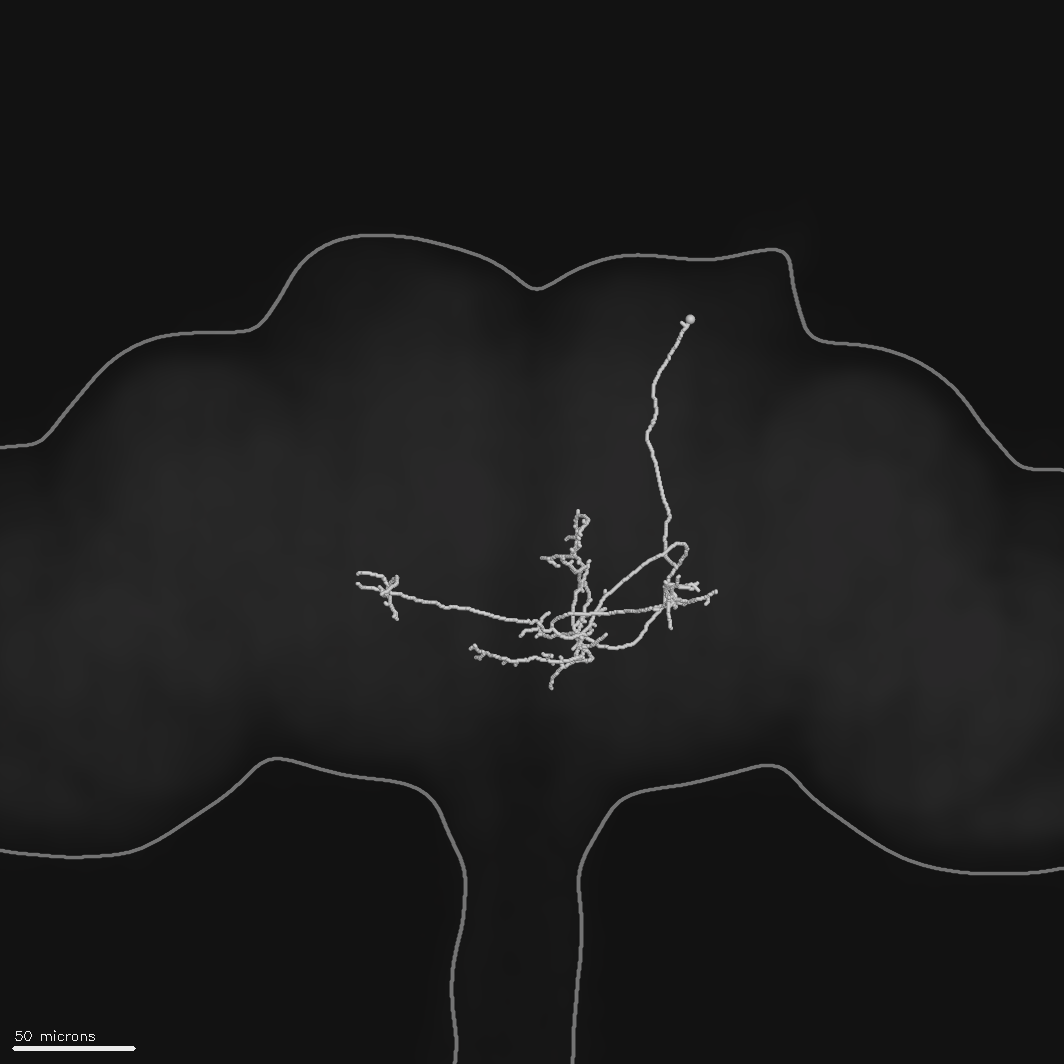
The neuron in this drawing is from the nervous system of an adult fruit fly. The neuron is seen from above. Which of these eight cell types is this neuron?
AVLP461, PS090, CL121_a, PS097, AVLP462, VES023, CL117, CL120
PS097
